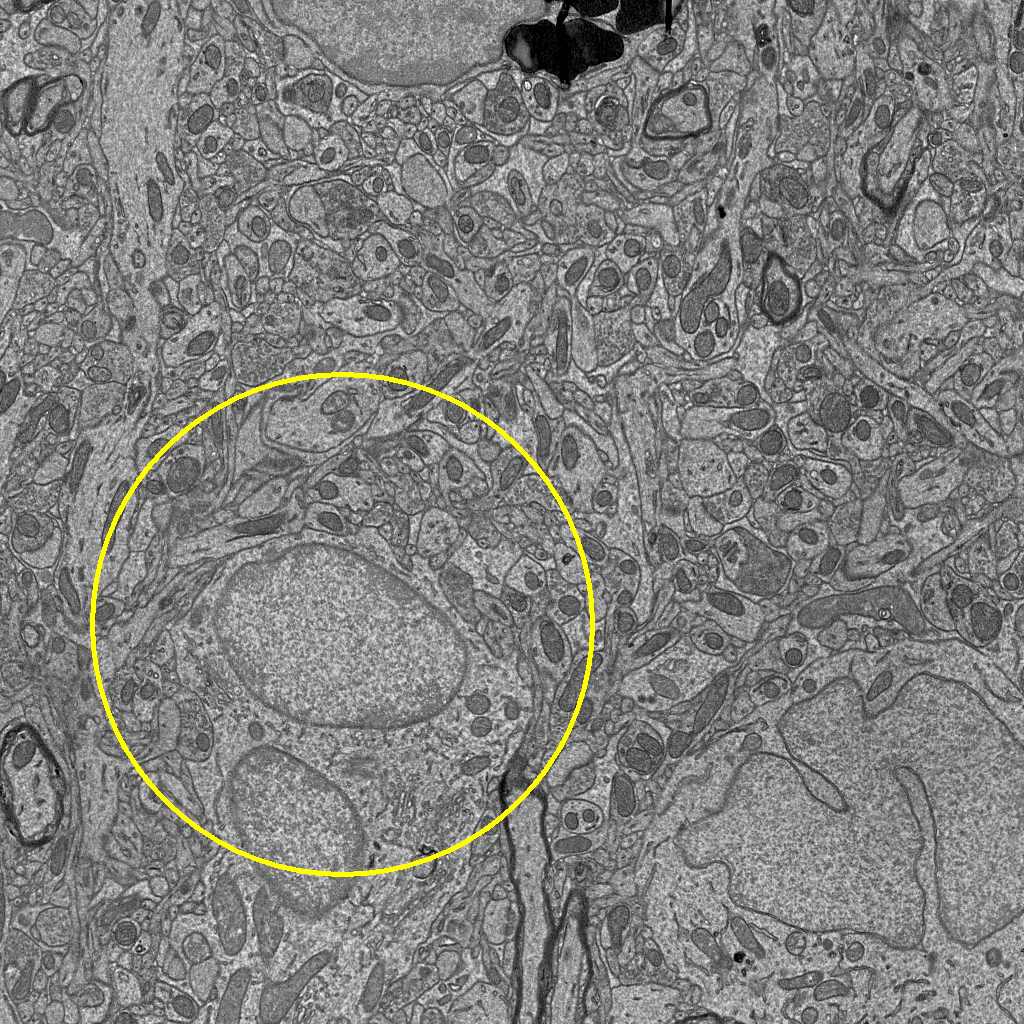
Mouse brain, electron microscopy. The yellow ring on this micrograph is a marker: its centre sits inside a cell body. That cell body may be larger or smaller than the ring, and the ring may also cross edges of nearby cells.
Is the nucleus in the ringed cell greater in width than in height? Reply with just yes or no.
Yes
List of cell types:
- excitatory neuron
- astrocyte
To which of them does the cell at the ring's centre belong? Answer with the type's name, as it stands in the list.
astrocyte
